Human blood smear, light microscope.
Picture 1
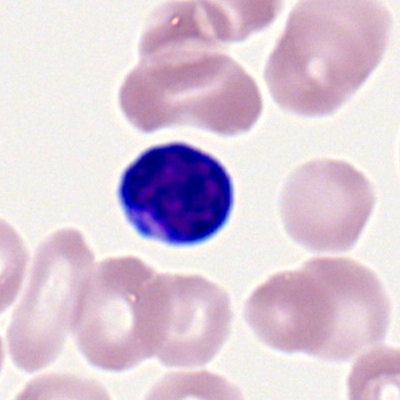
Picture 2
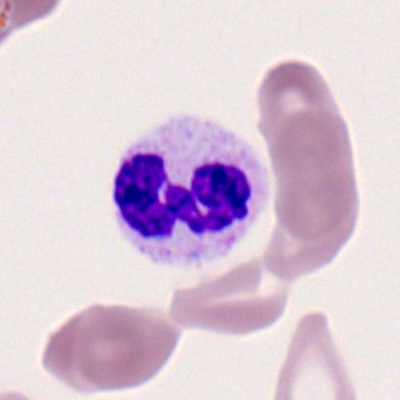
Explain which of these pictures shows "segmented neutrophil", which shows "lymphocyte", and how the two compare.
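Picture 1: lymphocyte. Picture 2: segmented neutrophil. Shared: smooth, round outline; dark purple, coarsely clumped chromatin, dense in picture 1. Nucleus, picture 2: two lobes side by side, left and right; no nucleoli visible. Cytoplasm, picture 1: thin pale blue rim only, mostly at the lower left edge; no granules.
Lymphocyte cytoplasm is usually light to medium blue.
Cytoplasm, picture 2: fine, faint lilac granules; no vacuoles.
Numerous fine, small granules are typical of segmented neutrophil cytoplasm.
Picture 1 also: no surface projections; cell lies free, red cells near but not touching.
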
